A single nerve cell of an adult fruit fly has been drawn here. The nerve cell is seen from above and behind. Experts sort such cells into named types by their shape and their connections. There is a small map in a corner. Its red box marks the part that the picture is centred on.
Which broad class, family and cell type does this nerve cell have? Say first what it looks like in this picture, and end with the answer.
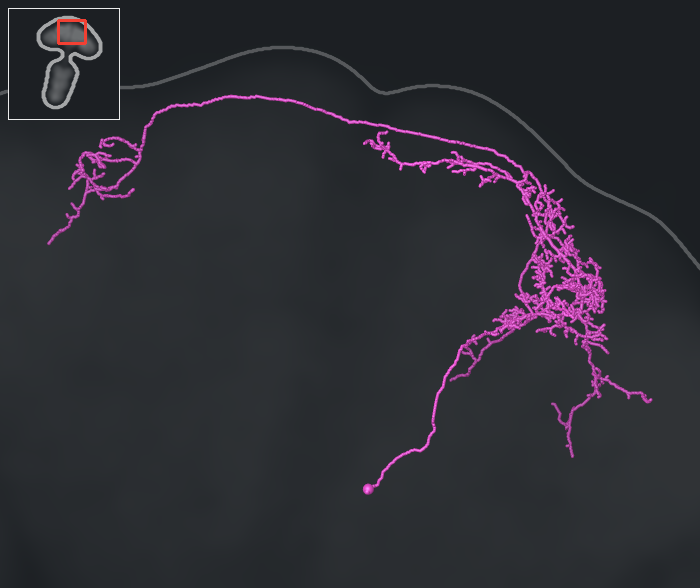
It lies in the brain. Its cell body lies at the bottom of the picture. Dozens of branch ends can be seen. It is a central-brain intrinsic neuron. Its family is hemilineage DM4_dorsal. Its cell type is pC1_4a.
